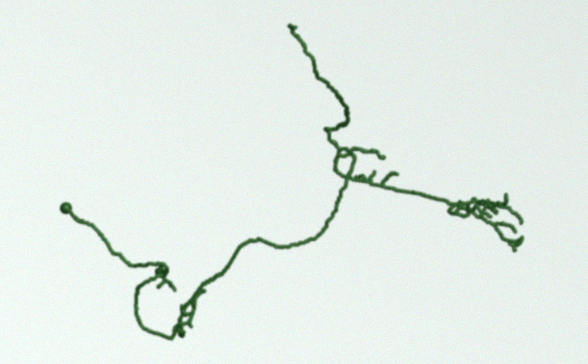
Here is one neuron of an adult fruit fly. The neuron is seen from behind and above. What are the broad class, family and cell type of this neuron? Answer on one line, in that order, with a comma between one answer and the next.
central-brain intrinsic neuron, class Kenyon Cell, KCa'b'-ap1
